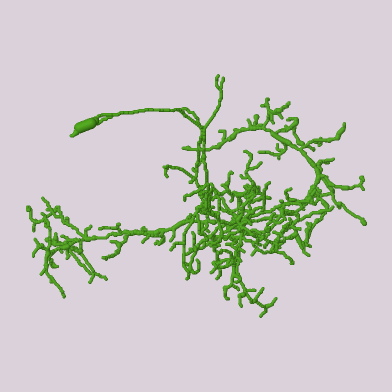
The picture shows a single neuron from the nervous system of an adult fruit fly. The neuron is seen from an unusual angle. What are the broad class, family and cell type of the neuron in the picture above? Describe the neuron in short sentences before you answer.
The picture shows dozens of branch ends. As drawn here it is wider than it is tall. It is a nerve-cord intrinsic neuron. Its family is hemilineage 13B. It is of cell type IN13B028.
